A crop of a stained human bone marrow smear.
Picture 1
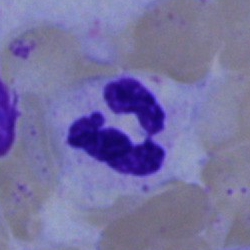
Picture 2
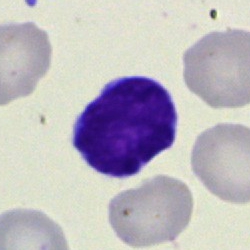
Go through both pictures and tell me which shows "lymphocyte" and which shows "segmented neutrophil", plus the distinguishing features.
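In the first picture sits the segmented neutrophil, in the second the lymphocyte. Item one, outline: the segmented neutrophil's outline is irregular, with red cells pressing against it on several sides, while the lymphocyte is roughly oval with a slightly uneven edge. Item two, share of the nucleus: the lymphocyte's nucleus fills almost the whole cell, whereas the segmented neutrophil has plentiful cytoplasm. Item three, cytoplasm colour: in the segmented neutrophil it is very pale lilac-grey. Item four, chromatin: in the segmented neutrophil it is dark purple and coarsely clumped, and in the lymphocyte it is dense and deep purple, with a paler lilac patch near the centre of the nucleus.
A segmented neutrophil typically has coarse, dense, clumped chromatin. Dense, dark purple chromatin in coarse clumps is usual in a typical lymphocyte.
Item five, nucleoli: none can be seen in the segmented neutrophil.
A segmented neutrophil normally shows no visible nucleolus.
Item six, granules: none are visible in the lymphocyte.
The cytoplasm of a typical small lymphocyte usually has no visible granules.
Item seven, vacuoles: neither cell has any.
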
